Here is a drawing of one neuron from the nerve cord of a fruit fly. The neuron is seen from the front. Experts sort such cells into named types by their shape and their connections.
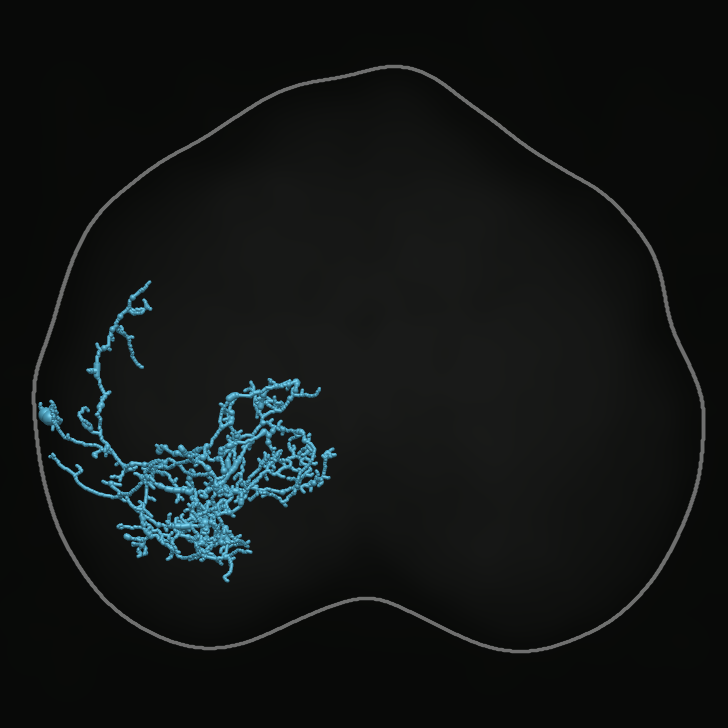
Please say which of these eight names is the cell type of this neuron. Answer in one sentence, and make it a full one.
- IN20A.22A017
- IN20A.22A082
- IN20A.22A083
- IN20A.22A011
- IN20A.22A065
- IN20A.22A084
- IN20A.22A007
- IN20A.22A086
This neuron is of the type IN20A.22A017.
